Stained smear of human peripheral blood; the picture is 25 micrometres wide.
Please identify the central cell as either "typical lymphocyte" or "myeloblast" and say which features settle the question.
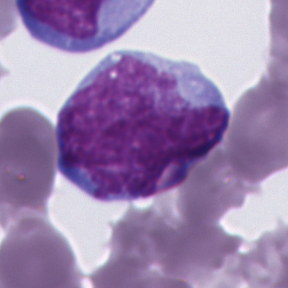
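This is a myeloblast, not a typical lymphocyte.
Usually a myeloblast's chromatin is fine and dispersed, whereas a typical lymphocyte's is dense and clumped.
First point: the chromatin here is finely granular, with no coarse dark clumps.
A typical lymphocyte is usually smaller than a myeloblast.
Second point: the cell measures about 16 by 13 micrometres. Otherwise, the nucleus is a single unlobed mass, about 15 by 12 micrometres and filling about 80% of the cell's area, within a narrow blue rim of cytoplasm.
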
